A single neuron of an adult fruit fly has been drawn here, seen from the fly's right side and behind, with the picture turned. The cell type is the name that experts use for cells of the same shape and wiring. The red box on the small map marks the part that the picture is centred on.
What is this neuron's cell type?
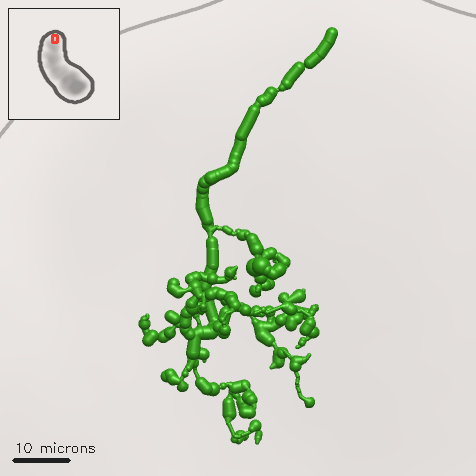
SNxx07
